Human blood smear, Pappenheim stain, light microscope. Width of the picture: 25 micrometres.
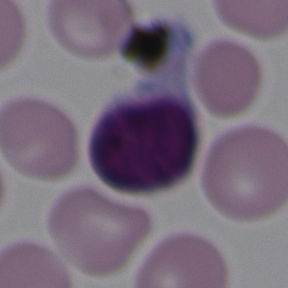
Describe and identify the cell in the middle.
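Chromatin dense, dark purple. Nucleus fills most of the cell. Cytoplasm scant, pale blue, lying mostly above the nucleus. Typical lymphocyte.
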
